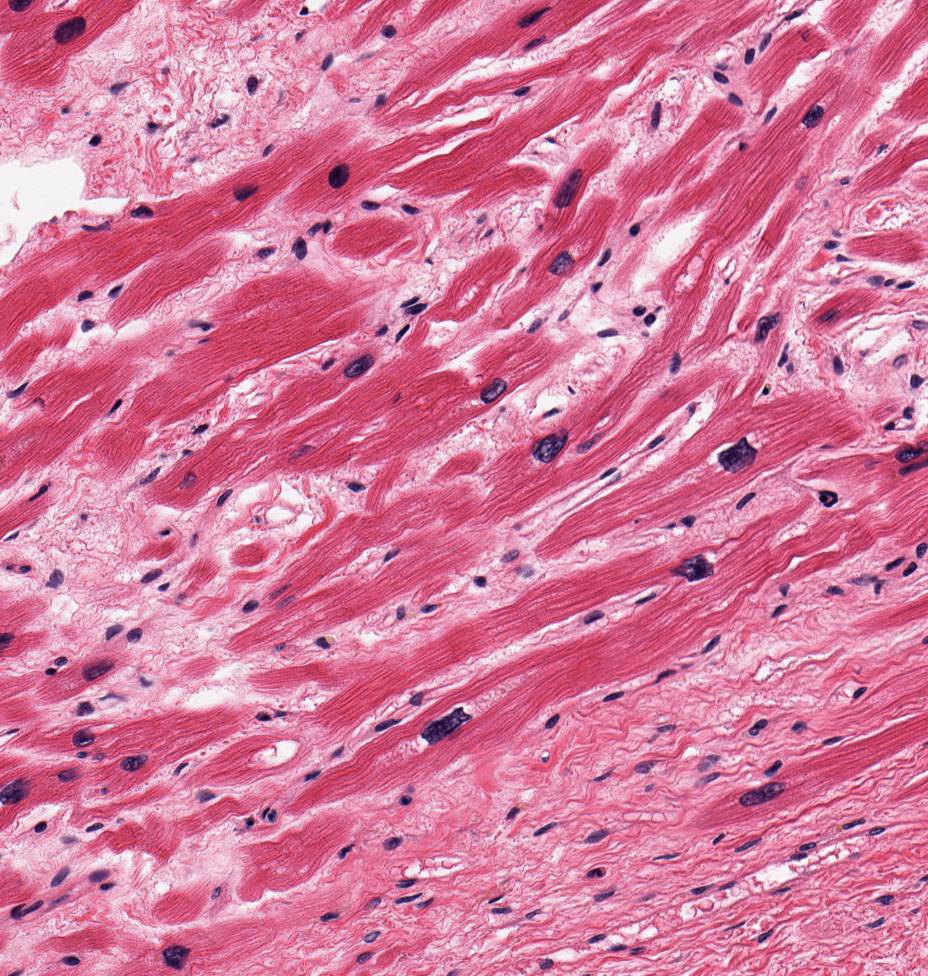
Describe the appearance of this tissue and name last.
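Deeply eosinophilic cardiac muscle cells, branching and joining one another. Fibre thickness varies, broad beside thin attenuated. Scattered muscle nuclei enlarged, dark, blocky, squared ends. Pale pink loose fibrous tissue with small spindle-shaped nuclei separates fibres, widest lower right, upper left. Tissue: atrial appendage of the heart.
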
